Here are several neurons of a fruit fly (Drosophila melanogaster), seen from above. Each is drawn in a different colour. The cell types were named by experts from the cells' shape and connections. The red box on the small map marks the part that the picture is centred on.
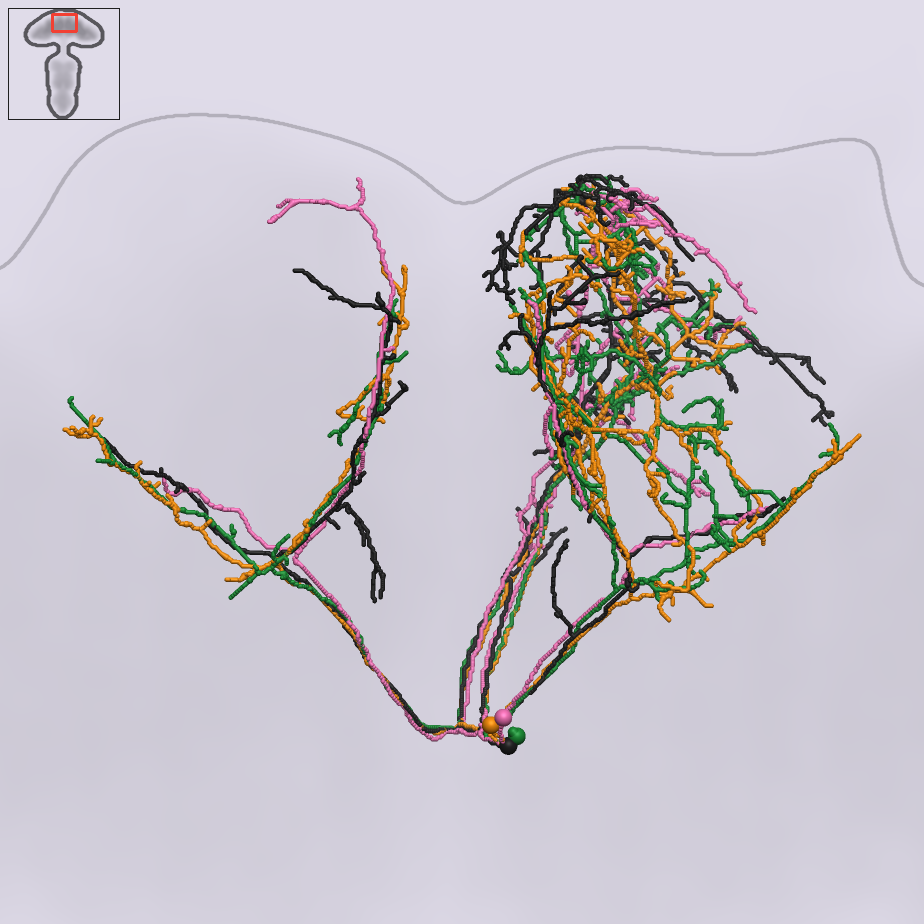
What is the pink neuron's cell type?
CRE086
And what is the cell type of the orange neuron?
CRE094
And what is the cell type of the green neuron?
CRE090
